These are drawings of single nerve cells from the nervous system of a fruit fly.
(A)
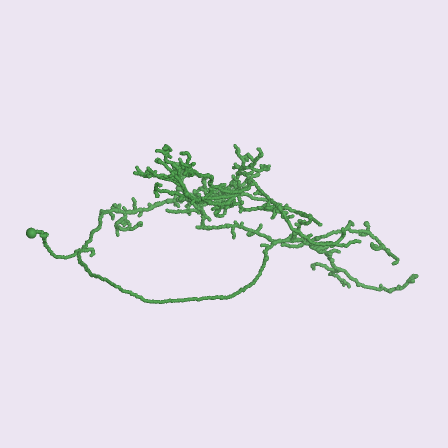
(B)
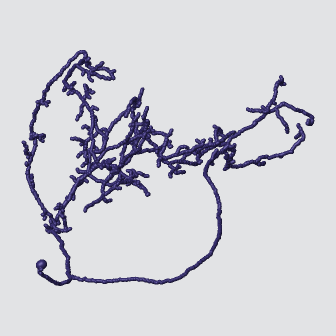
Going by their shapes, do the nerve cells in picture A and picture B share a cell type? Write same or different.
different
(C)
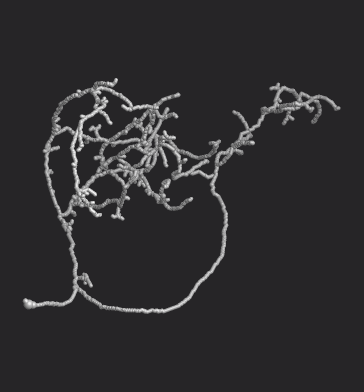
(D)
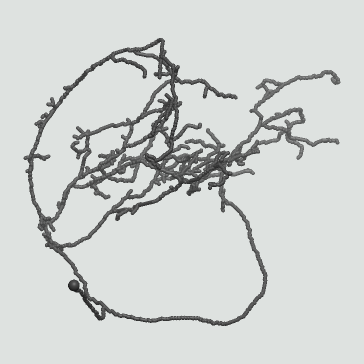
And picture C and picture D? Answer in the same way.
same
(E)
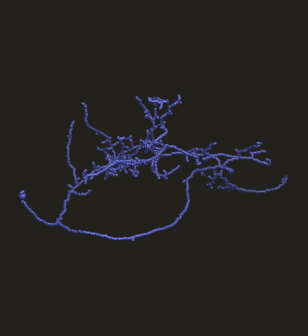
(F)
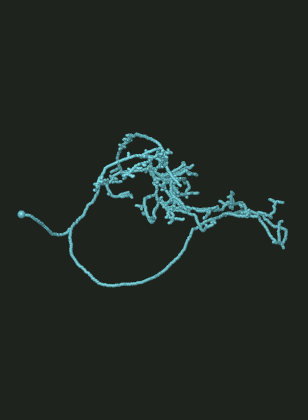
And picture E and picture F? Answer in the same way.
different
